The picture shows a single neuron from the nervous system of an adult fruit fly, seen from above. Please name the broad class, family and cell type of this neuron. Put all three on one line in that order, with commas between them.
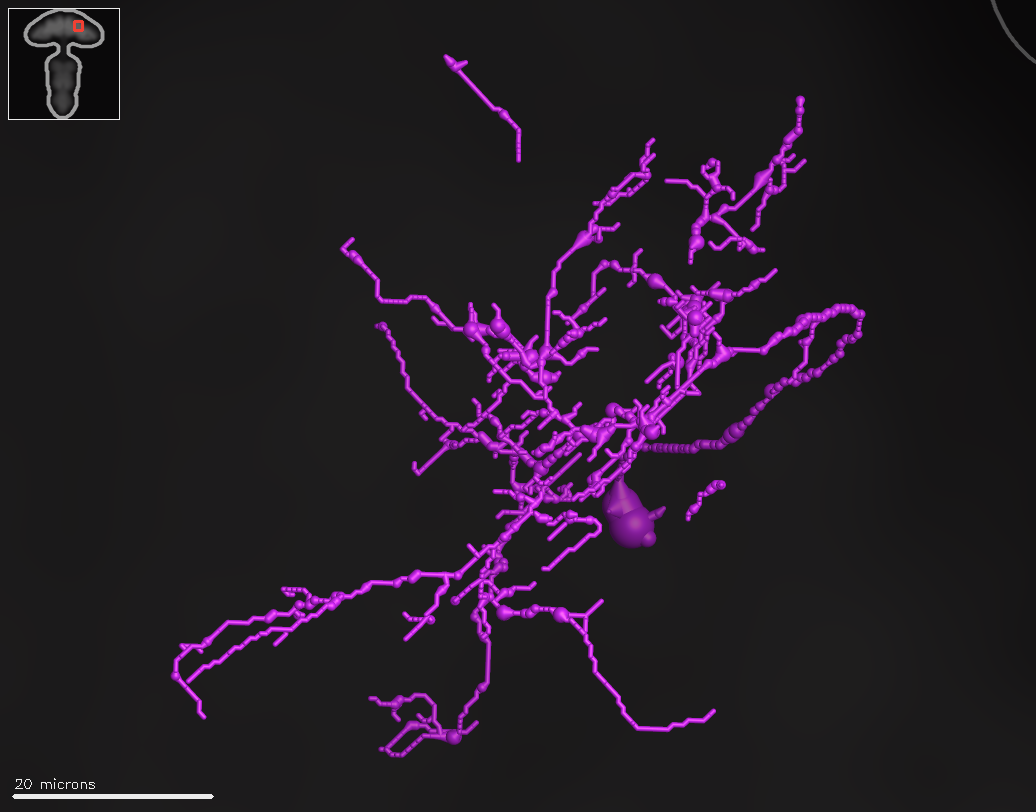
central-brain intrinsic neuron, hemilineage VLPl&p2_lateral, CB3598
